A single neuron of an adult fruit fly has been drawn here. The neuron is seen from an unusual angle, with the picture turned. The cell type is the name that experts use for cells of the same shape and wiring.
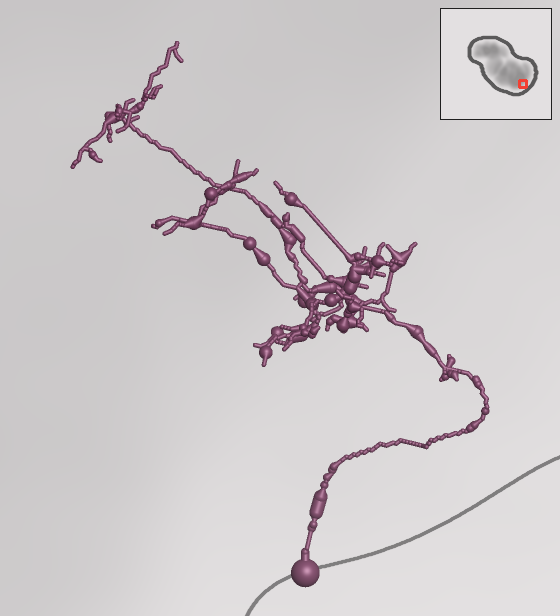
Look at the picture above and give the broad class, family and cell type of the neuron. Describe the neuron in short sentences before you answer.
The cell body is at the bottom of the picture. The picture shows dozens of branch ends. This is an optic-lobe intrinsic neuron. Its family is Mi. Its cell type is Mi10.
